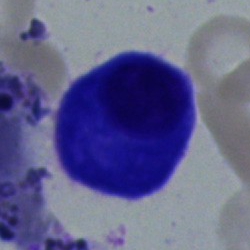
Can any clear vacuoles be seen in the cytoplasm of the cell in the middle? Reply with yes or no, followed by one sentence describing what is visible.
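No. No vacuoles are seen in the cell.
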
